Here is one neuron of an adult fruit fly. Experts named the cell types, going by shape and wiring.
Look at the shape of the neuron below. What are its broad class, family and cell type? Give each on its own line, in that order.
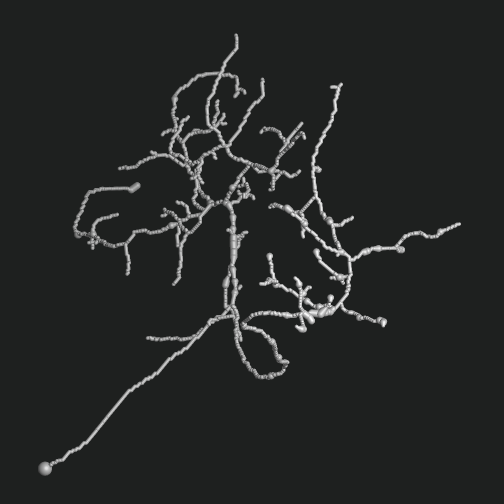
nerve-cord intrinsic neuron
hemilineage 01A
IN01A078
